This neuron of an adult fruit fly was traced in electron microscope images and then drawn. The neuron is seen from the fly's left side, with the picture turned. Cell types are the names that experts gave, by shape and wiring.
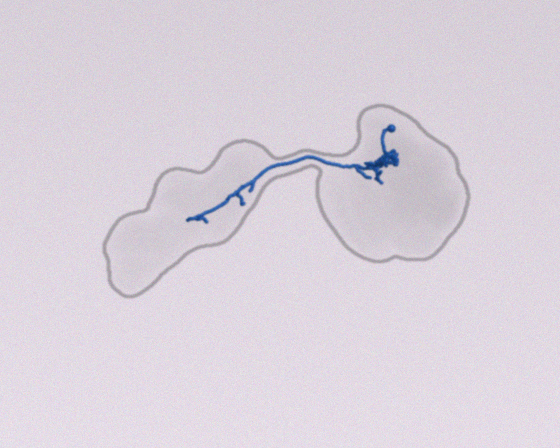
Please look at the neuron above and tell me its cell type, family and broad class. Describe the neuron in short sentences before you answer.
As drawn here it is wider than it is tall. Its cell type is DNg08. Its family is hemilineage MX3. This is a descending neuron.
